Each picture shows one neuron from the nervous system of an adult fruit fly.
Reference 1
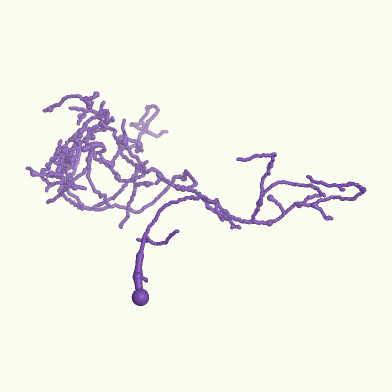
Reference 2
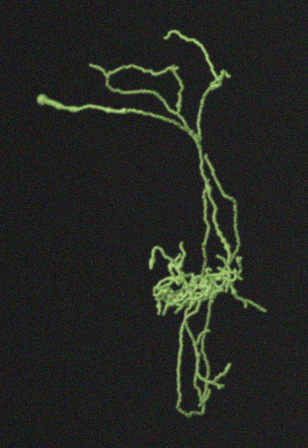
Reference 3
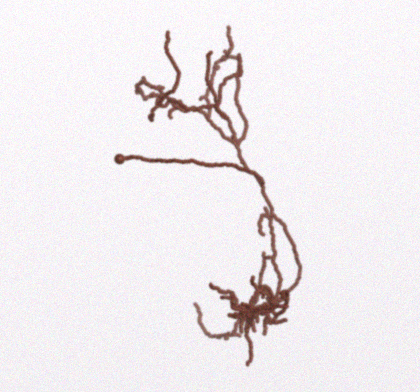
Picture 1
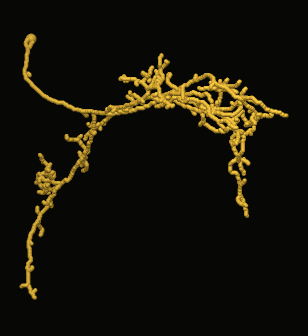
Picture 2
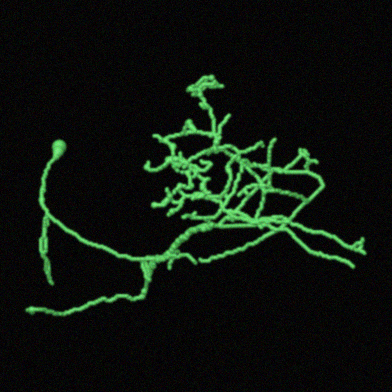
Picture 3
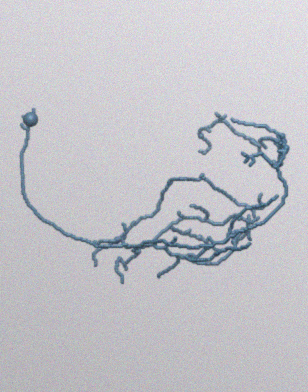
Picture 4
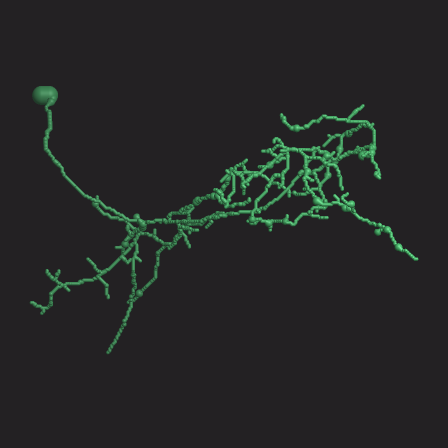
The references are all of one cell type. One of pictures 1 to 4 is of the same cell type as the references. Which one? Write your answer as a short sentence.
Picture 2 shows a neuron of the same cell type.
